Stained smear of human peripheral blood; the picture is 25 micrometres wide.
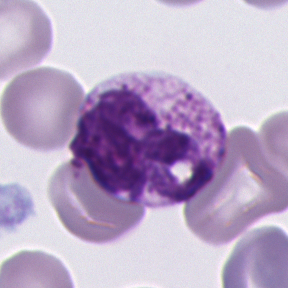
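Basophil. Its nucleus fills mostly the left and lower part of the cell, leaving the upper right as cytoplasm; no nucleoli are seen. The cytoplasm is pale lilac-pink, not blue. A small clear round space lies at the lower right, within the curve of the nucleus.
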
